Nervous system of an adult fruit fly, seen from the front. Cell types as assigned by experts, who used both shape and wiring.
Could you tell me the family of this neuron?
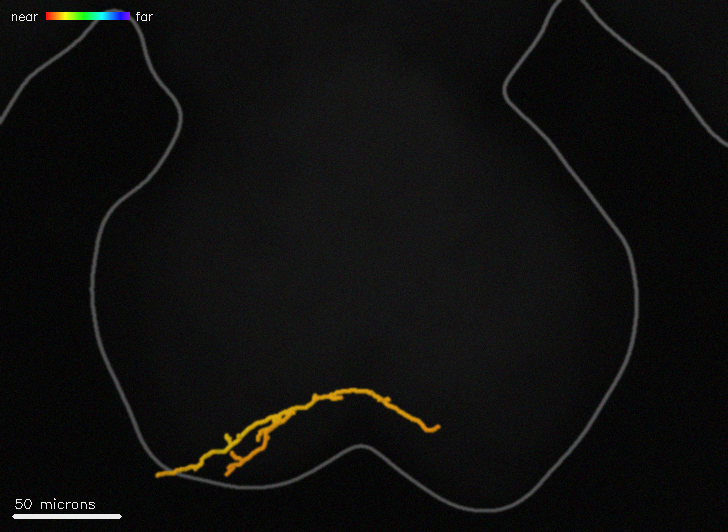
class gustatory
